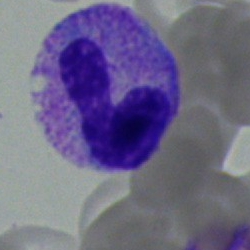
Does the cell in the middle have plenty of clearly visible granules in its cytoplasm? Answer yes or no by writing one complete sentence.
Yes, what the cytoplasm holds is many visible granules.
